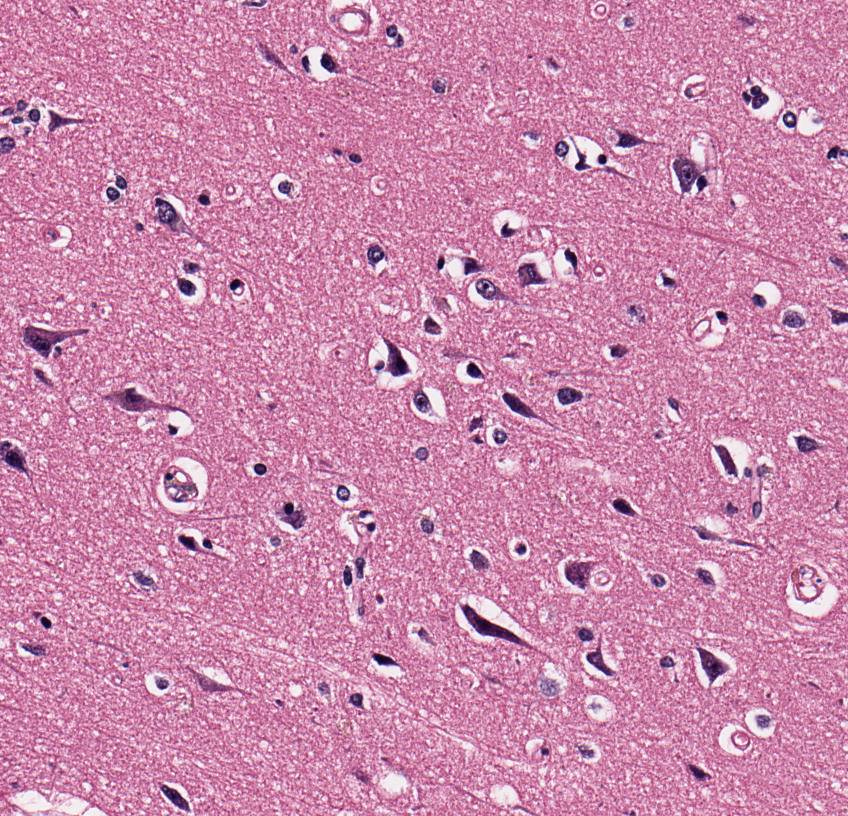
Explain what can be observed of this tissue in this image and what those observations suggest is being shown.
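First: pink, finely granular neuropil throughout, cells scattered singly. Second: triangular neuronal cell bodies with one tapering process, spread across the field. Third: small round dark nuclei, little or no cytoplasm, between the neurons. Fourth: faint thin fibre streaks, upper left to lower right. This is cerebral cortex.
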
